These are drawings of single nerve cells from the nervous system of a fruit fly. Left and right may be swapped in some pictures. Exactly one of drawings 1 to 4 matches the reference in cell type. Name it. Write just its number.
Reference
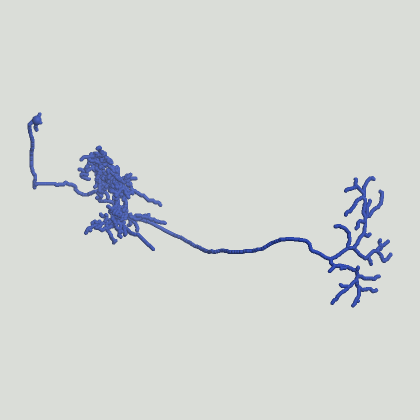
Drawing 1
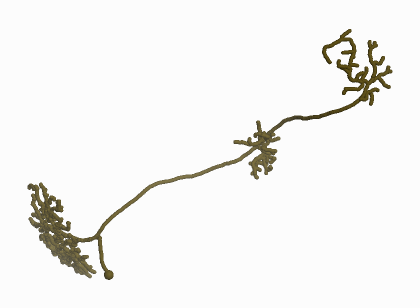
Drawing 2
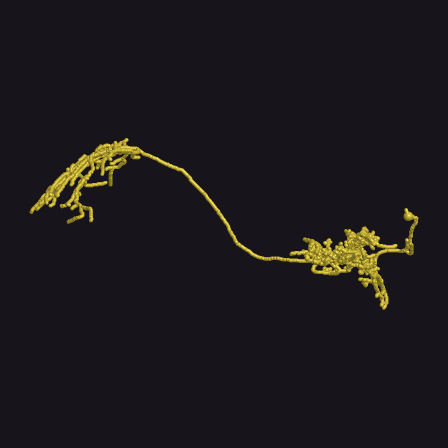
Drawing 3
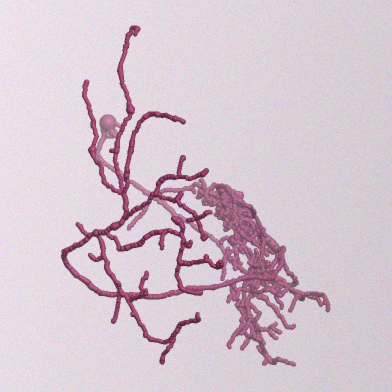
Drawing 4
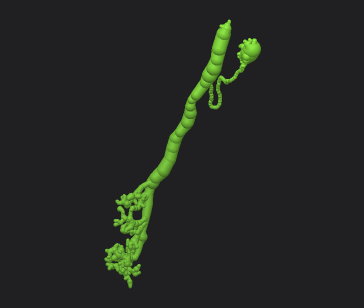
3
